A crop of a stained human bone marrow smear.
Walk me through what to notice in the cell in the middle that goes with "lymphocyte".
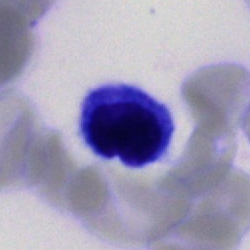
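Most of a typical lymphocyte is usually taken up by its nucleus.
This lymphocyte agrees: the nucleus fills almost the whole cell, leaving only a very thin rim of cytoplasm. The outline is roughly round and slightly wider than tall. No nucleoli can be seen in the nucleus, and no granules are visible in the cell. None of these features is at odds with the name.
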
